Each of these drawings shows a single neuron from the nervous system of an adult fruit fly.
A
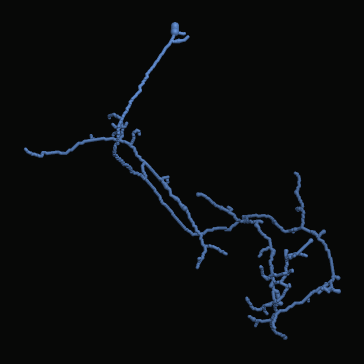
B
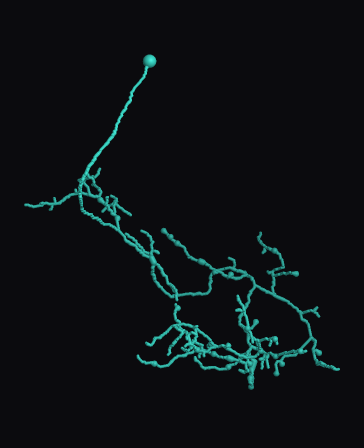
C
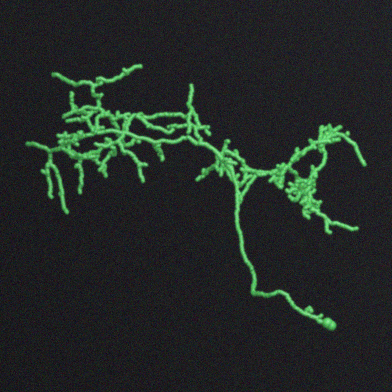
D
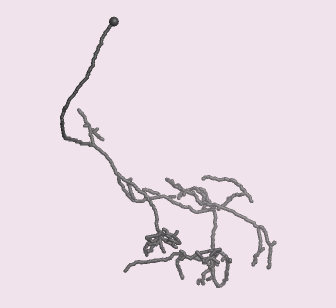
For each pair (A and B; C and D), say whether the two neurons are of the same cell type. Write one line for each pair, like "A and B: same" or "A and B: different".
A and B: same
C and D: different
